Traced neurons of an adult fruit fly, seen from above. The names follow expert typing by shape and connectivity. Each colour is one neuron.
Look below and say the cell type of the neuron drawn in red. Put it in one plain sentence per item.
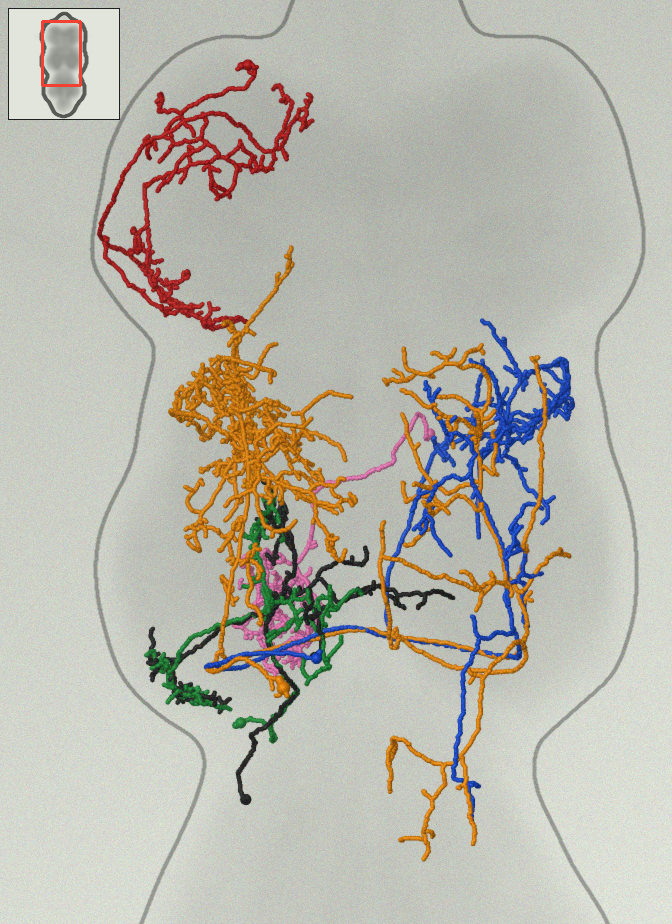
The cell type is IN17A079.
